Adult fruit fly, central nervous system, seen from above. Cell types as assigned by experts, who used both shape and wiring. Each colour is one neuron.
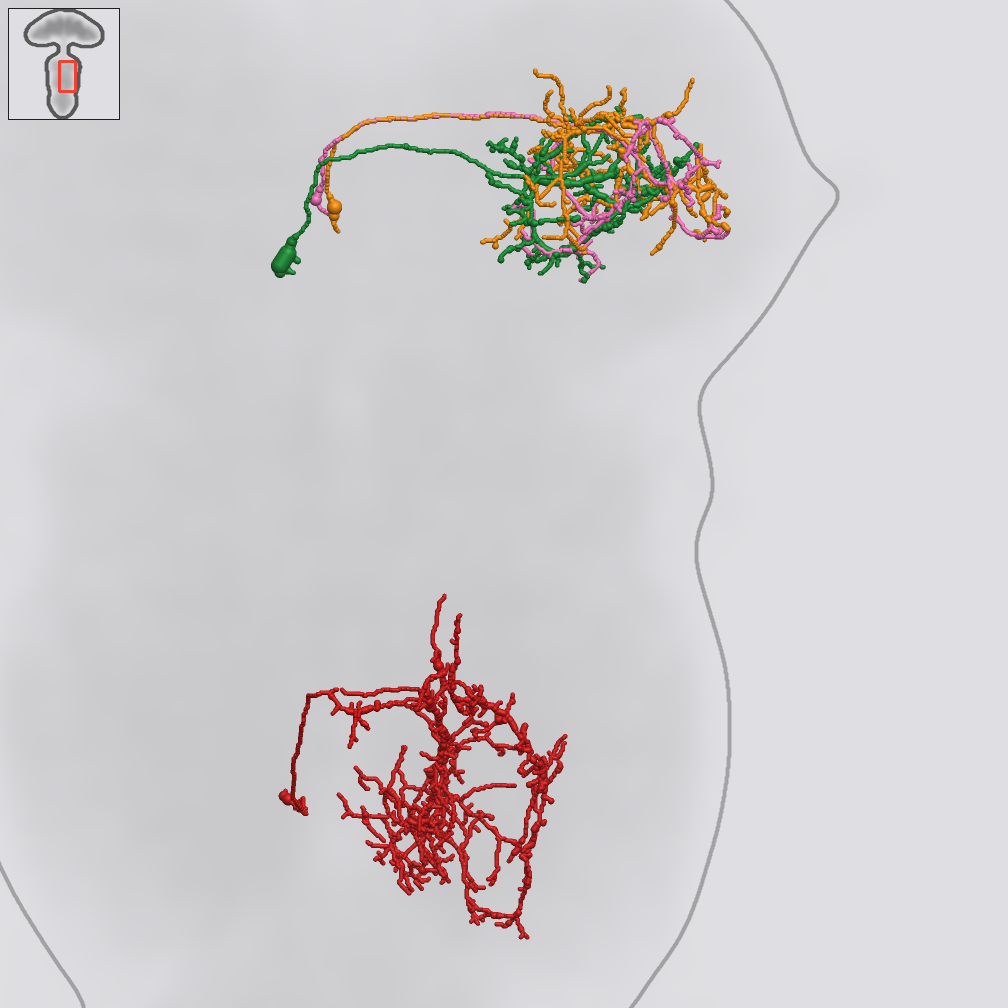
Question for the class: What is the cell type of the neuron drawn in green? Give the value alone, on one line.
IN13B014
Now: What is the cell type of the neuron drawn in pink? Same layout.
IN13B096_a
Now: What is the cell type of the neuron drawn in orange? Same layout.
IN13B096_b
